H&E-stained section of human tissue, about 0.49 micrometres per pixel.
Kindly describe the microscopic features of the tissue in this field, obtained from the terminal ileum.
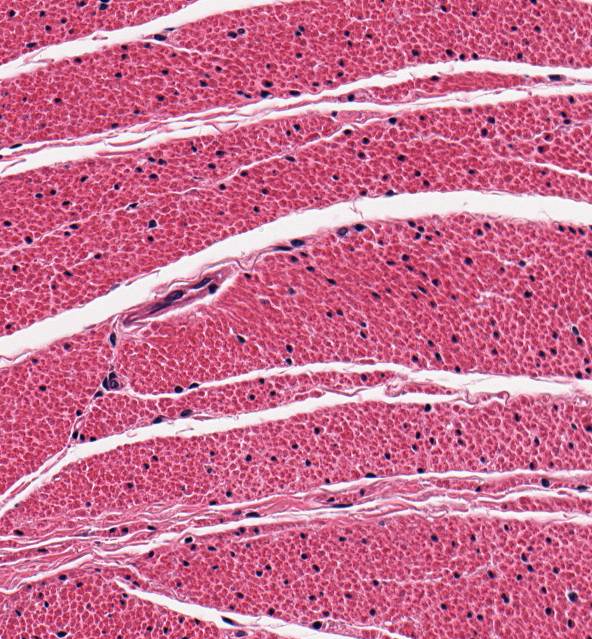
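Long parallel bands divide the tissue, running diagonally from lower left to upper right. Within each band, fibres are cut across as small, tightly packed, pink polygonal profiles. Small, dark, round nuclei lie singly and fairly evenly through the bands. Most fibre profiles show no nucleus.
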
